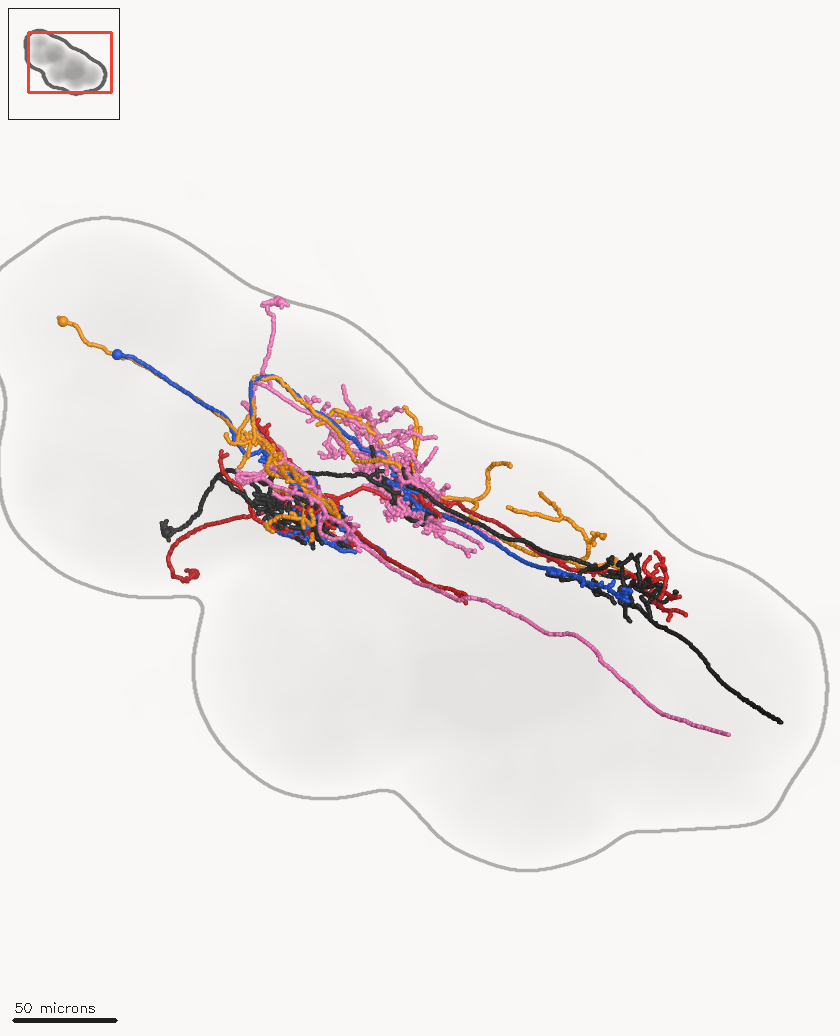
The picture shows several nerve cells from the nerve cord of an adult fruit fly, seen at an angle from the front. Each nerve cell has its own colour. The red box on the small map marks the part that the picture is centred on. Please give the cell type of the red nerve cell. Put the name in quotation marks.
"IN07B068"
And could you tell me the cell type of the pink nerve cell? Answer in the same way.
"AN19B039"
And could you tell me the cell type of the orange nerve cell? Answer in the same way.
"IN06A072"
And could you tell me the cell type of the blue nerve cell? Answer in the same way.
"IN06A091"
